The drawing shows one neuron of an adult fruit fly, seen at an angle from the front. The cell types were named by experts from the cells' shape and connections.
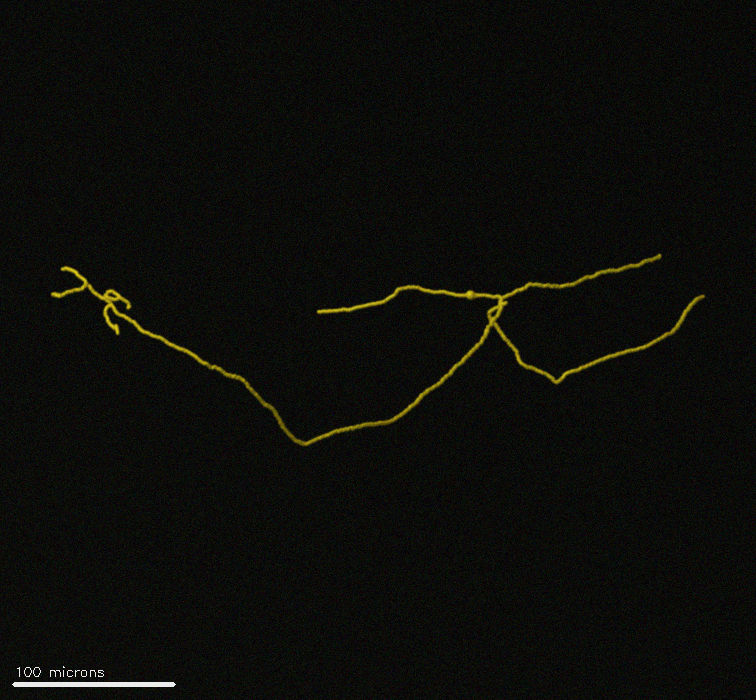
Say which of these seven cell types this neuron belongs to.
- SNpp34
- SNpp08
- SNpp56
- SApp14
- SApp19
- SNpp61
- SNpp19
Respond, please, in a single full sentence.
In terms of cell type, the neuron is SApp14.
